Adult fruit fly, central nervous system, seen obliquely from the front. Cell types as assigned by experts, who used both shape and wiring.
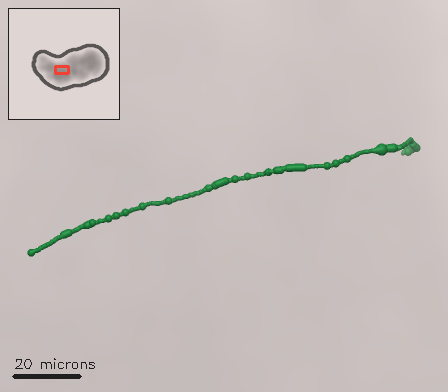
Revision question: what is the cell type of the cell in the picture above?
R7y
